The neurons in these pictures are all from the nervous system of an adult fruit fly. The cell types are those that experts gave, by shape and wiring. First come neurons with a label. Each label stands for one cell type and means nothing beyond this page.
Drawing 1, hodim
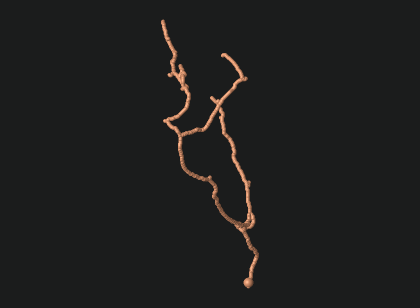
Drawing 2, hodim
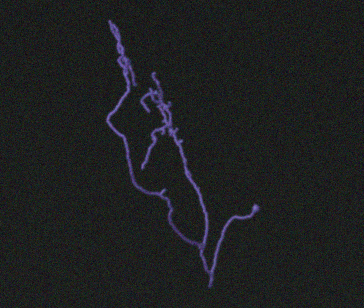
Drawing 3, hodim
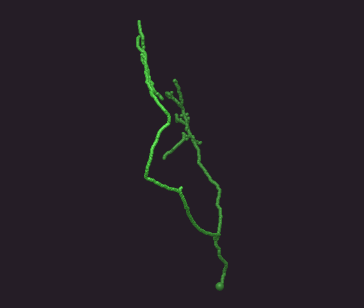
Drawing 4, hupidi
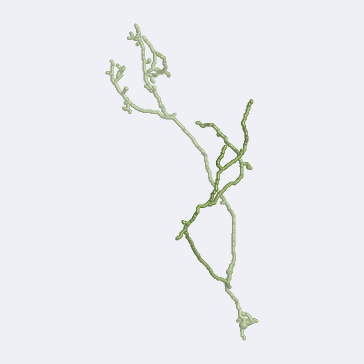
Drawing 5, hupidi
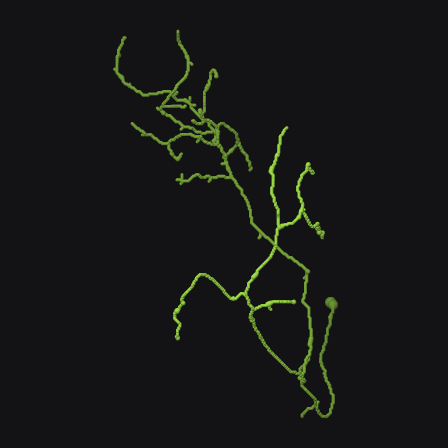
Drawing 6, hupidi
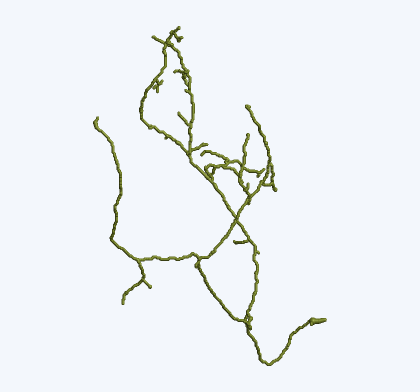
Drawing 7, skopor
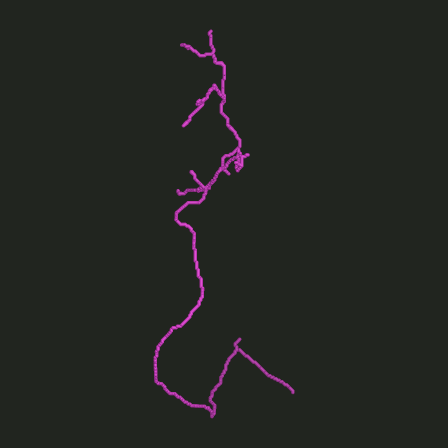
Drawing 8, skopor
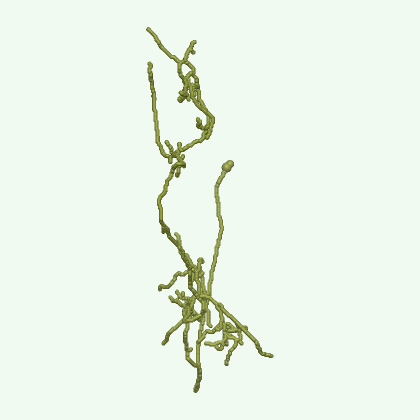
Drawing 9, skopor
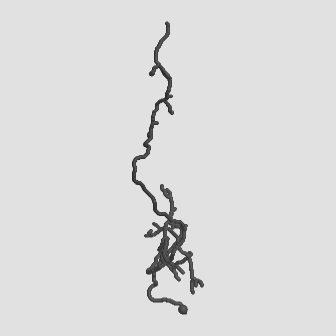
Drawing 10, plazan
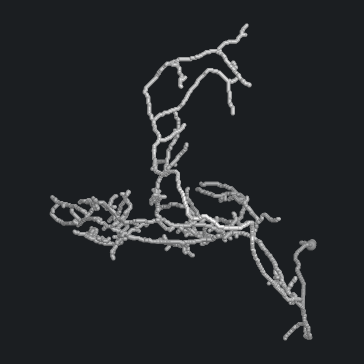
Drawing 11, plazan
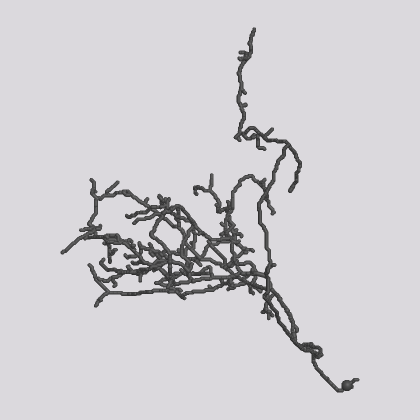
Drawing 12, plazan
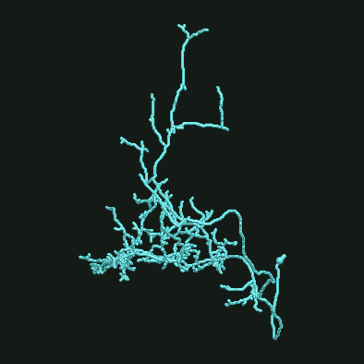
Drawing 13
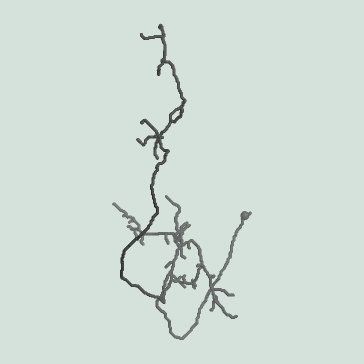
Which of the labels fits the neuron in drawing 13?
skopor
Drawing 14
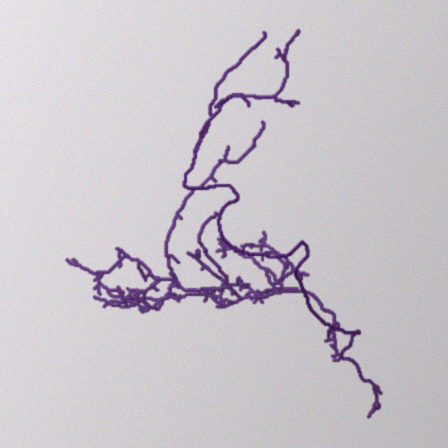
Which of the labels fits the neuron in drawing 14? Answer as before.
plazan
